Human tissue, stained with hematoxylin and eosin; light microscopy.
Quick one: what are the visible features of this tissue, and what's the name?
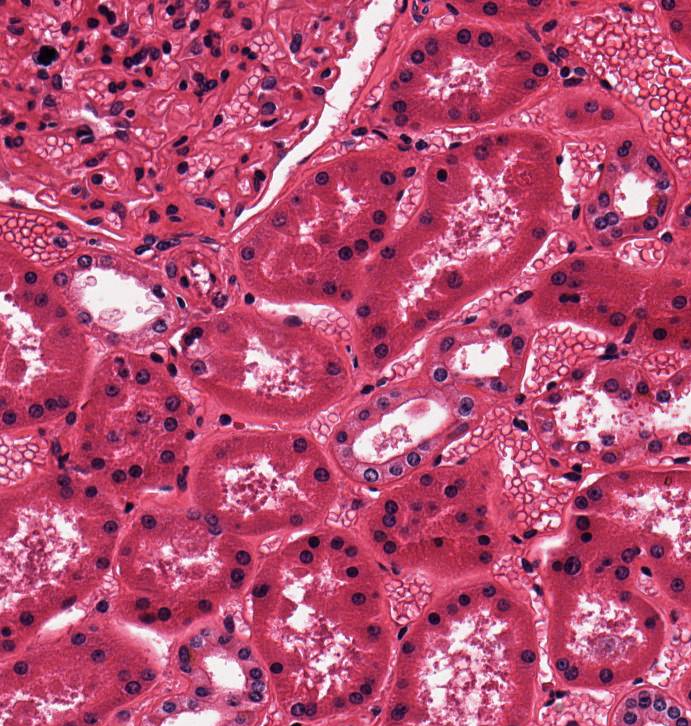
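Closely packed round to oval tubules cut across fill most of the field, with very little stroma. Most are lined by single-layered cuboidal to low columnar cells with deeply eosinophilic cytoplasm and single round, dark-staining, fairly evenly spaced nuclei. A few smaller tubules have paler cytoplasm, more closely set nuclei and clean open lumens. This is renal cortex.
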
